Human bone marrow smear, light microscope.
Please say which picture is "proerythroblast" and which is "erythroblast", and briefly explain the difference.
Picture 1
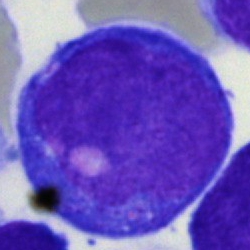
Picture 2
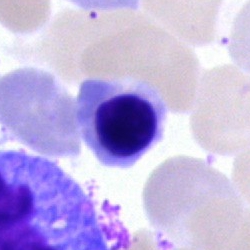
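Picture 1: proerythroblast. Picture 2: erythroblast. Outline: round in picture 1; irregular, with somewhat angular corners, in picture 2. Chromatin: finely and evenly dispersed in picture 1; very dark purple and densely packed throughout in picture 2. Nucleus, picture 1: a single pale oval spot in its lower half. Nucleus, picture 2: no nucleoli seen; placed off-centre, leaving the widest band of cytoplasm toward the upper left.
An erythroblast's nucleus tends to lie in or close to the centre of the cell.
Cytoplasm: deep blue in picture 1, rim widest along the bottom; pale lavender-blue in picture 2.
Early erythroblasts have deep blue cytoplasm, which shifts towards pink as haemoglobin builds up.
Granules: none visible in the cytoplasm of picture 2.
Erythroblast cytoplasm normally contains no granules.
Other, picture 1: black speck on the lower left edge of the cell.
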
